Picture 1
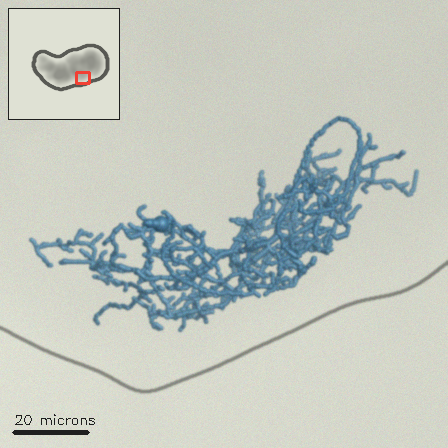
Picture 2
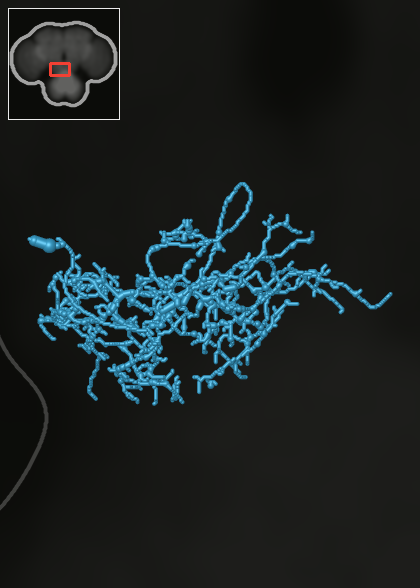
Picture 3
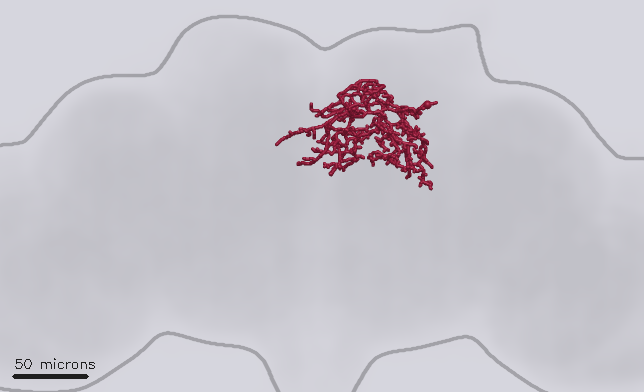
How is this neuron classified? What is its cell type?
GNG357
